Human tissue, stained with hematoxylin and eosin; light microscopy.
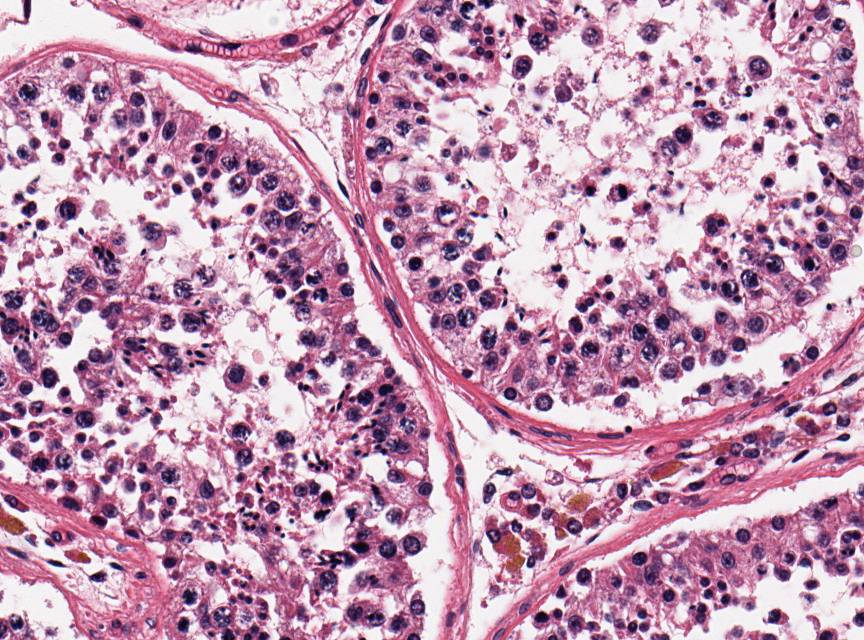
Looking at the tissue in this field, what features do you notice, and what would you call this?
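Tubules, each bounded by a thin pink fibrous layer with flattened spindle-shaped nuclei. Lining: stratified epithelium of germ cells, many cells deep. Middle layers: numerous large round spermatocytes with coarse, dark, clumped chromatin. Left tubule, lower half: small dark elongated spermatid nuclei clustered toward the centre. Tissue: testis.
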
